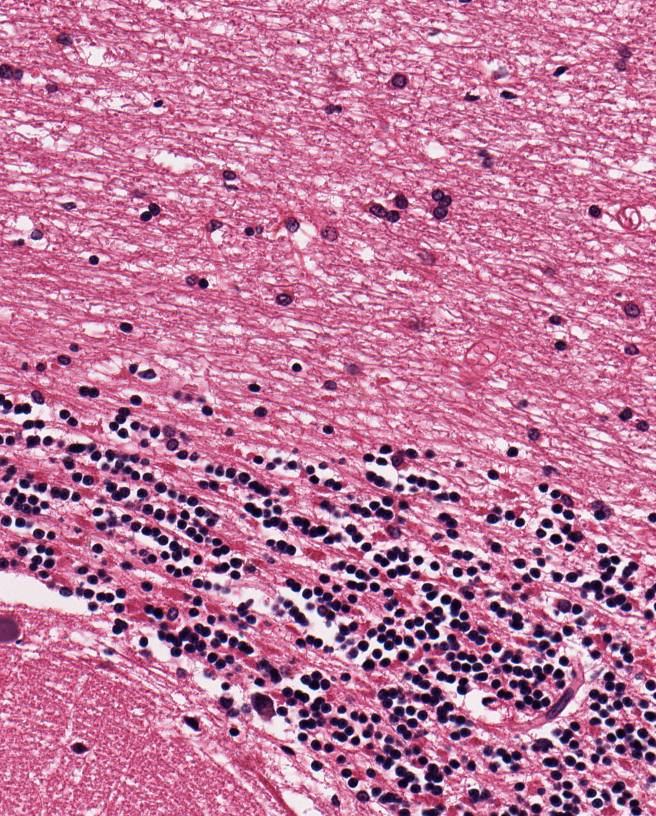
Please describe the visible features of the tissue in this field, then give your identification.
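Look first at the upper half: pale pink fibrillar tissue, with small clear vacuolated spaces scattered through it. At lower right is a dense band of crowded, small, round dark-blue nuclei with very little visible cytoplasm. Neither epithelium nor glands are present. This is cerebellum.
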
